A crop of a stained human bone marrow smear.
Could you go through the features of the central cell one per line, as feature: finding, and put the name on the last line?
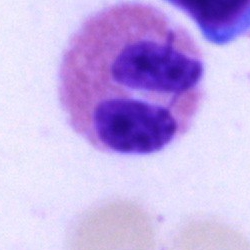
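Outline: roughly round, smooth edge
Chromatin: dark purple and dense
Nucleoli: none I can see
What it is: eosinophil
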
